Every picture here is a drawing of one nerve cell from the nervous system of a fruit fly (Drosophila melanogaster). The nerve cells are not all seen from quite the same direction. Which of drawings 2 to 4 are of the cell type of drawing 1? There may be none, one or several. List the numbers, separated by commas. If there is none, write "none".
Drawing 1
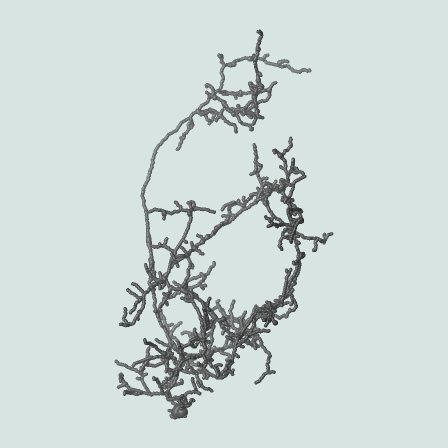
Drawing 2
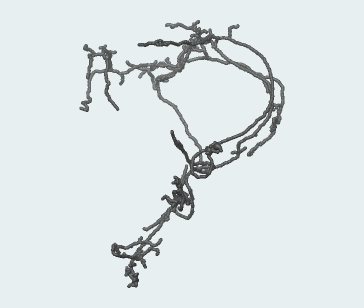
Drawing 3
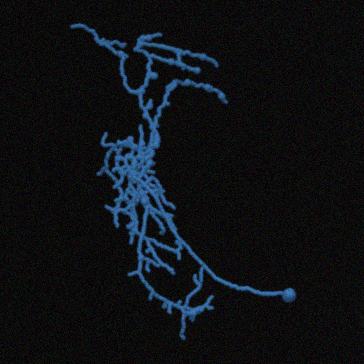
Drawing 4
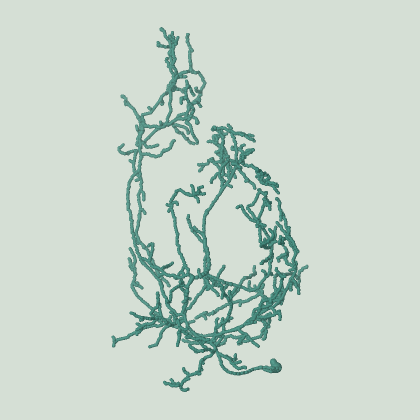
4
